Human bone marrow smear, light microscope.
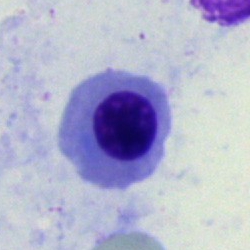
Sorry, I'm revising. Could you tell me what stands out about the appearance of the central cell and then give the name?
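Notice first that the nucleus sits off-centre, shifted toward the right. Its chromatin is dark purple, dense and clumped. The cytoplasm makes a broad pale lavender-blue rim, widest on the left of the nucleus. This central cell is an erythroblast.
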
